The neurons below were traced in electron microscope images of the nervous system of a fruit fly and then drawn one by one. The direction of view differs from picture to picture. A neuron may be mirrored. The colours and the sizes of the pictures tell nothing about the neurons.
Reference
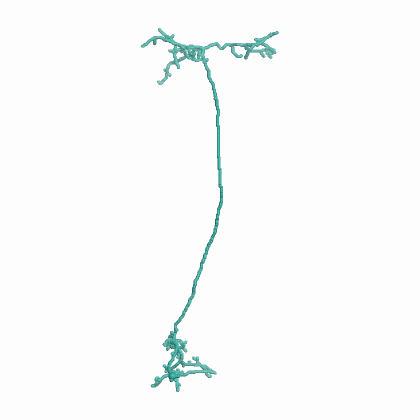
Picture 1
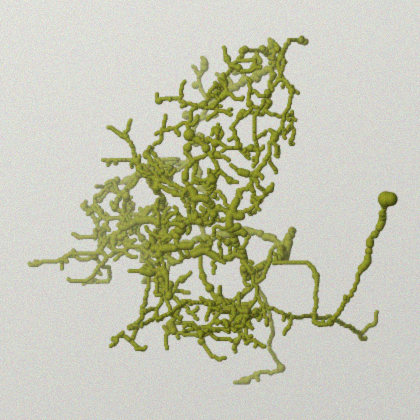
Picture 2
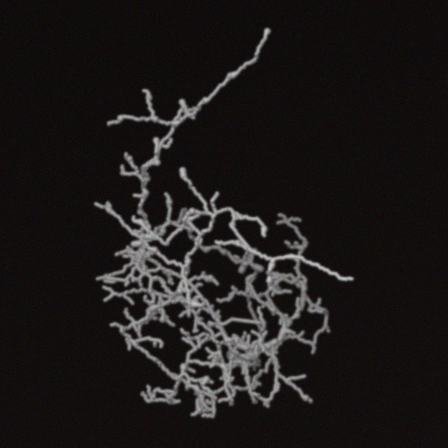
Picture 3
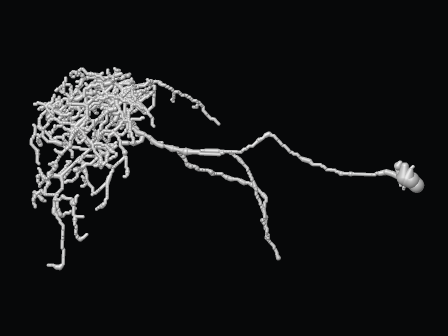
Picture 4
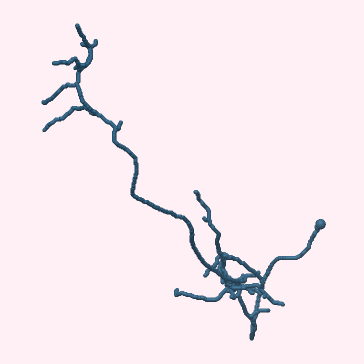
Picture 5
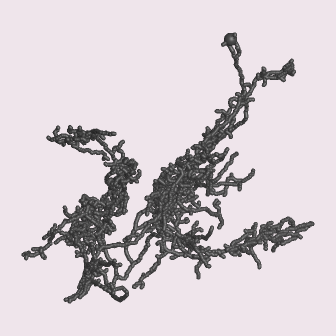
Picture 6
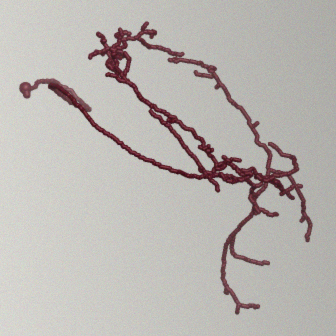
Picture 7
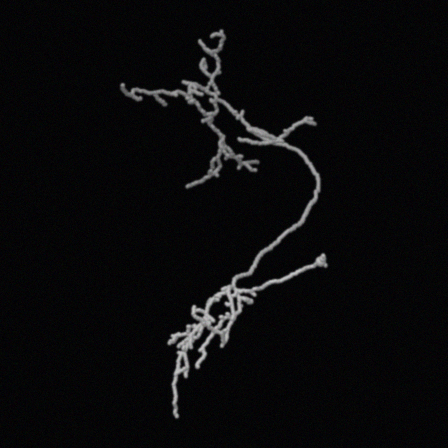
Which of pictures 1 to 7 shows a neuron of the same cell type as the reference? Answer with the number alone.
7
